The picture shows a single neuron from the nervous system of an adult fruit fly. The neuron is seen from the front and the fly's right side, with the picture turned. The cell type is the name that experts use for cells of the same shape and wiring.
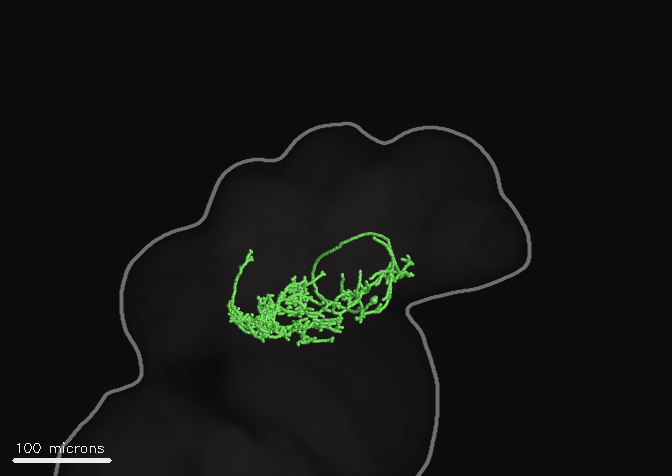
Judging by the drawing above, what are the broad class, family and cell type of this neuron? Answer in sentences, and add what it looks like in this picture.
It is a nerve-cord intrinsic neuron. Its family is hemilineage 19B. It is of cell type IN19B031. From left to right in the picture it spans about 200 microns. In this view it is wider than it is tall.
